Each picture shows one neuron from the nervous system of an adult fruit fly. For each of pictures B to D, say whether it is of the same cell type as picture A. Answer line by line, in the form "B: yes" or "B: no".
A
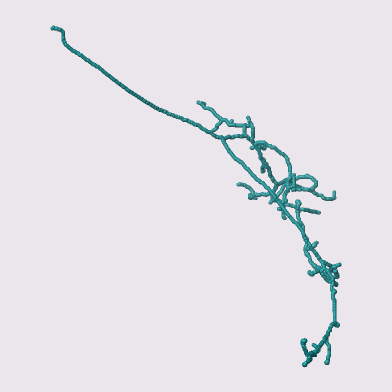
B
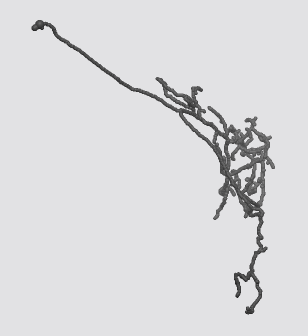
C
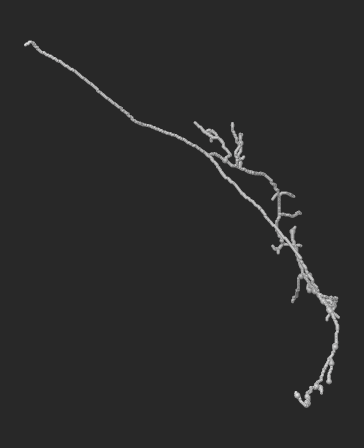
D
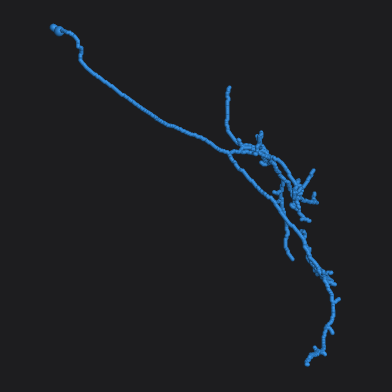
B: no
C: yes
D: yes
